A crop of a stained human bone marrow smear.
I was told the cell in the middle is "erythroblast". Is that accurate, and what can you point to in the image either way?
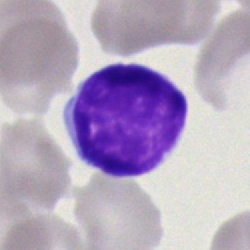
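Not an erythroblast; this is a lymphocyte. Deciding point: the thin sliver of cytoplasm, showing only at the left edge, is pale blue.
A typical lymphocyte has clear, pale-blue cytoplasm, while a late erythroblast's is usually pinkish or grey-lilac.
The colour therefore speaks for lymphocyte and against erythroblast. Also seen: a roughly round outline, a nucleus filling nearly the whole cell, no distinct nucleolus, no granules.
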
